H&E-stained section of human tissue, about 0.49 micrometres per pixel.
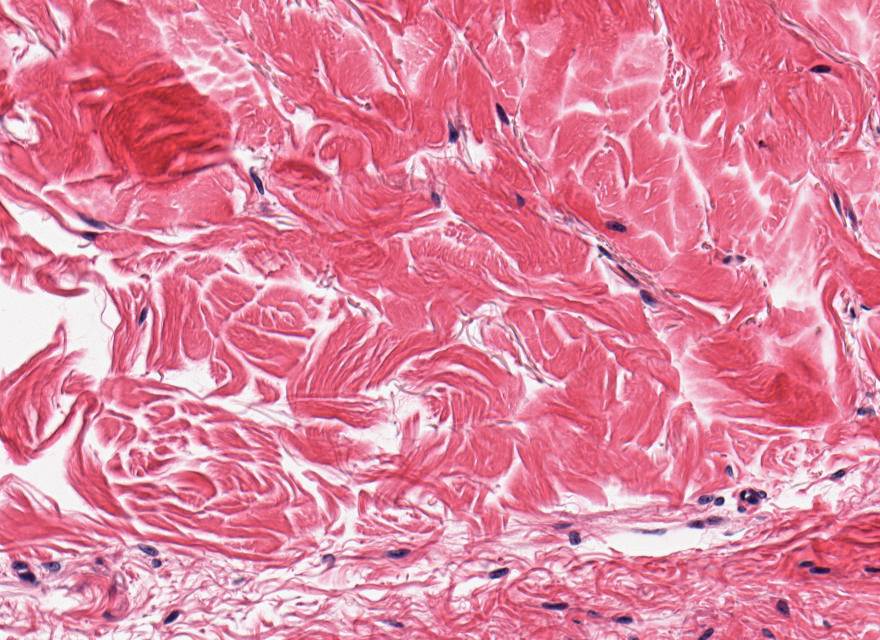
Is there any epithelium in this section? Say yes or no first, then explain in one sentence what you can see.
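No. No epithelium is present anywhere in the field.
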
